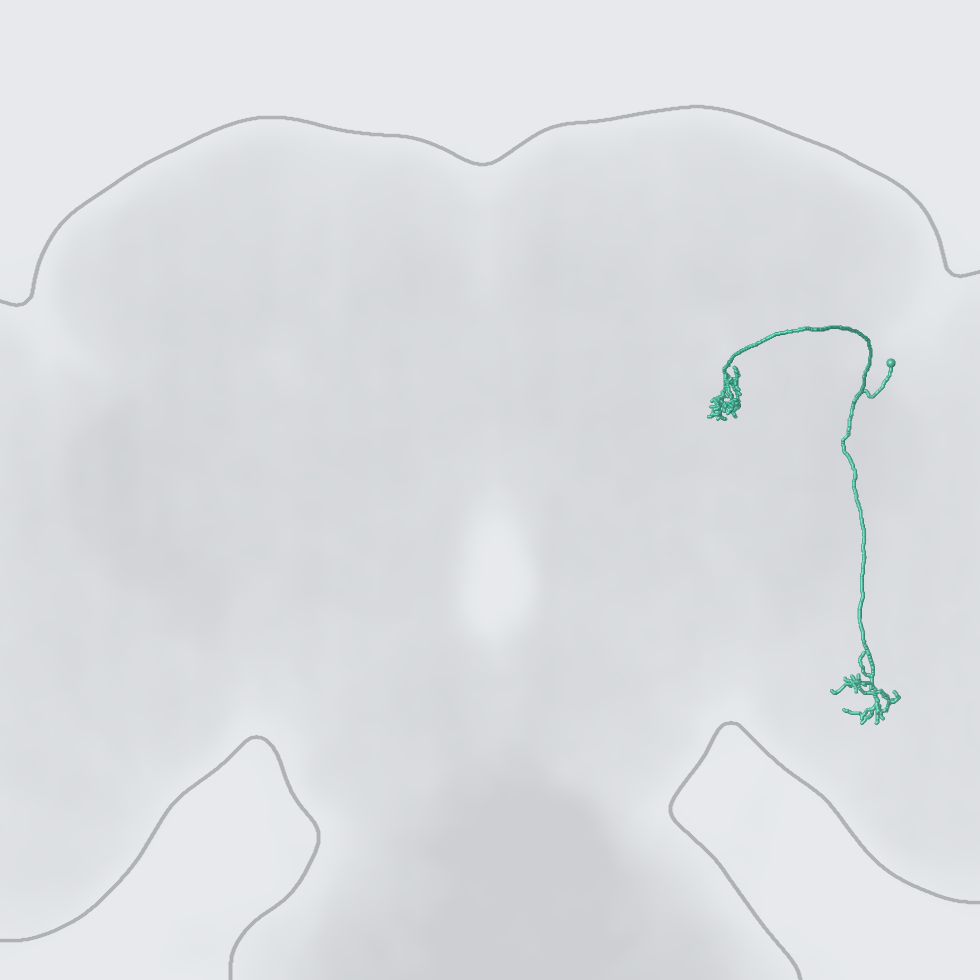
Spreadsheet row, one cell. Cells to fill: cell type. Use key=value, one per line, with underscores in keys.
cell_type=LC9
